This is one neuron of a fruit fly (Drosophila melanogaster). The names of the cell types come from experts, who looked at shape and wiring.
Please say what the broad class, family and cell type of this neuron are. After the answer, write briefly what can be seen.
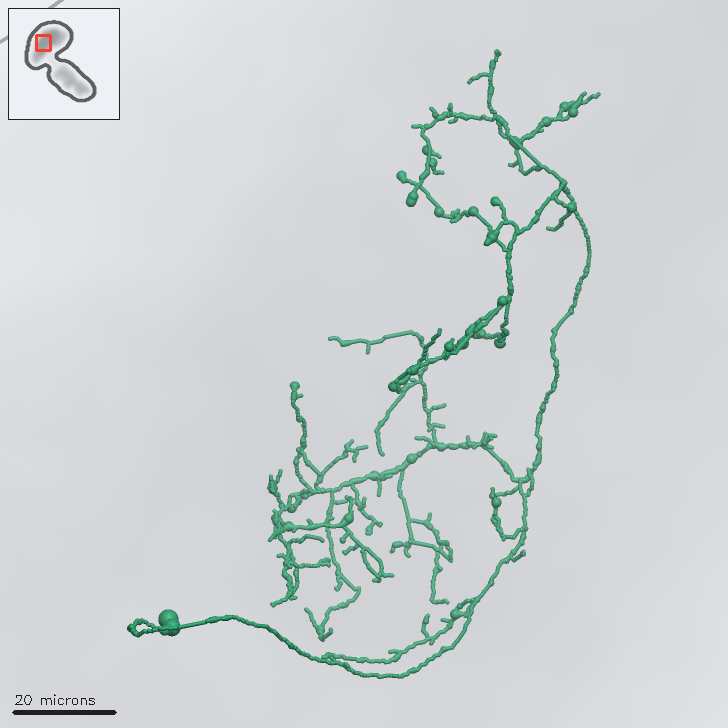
Its broad class is central-brain intrinsic neuron. The family is hemilineage LHa3. Its cell type is CB3274. It lies in the brain. The cell body can be seen at the lower left of the picture. The picture shows dozens of branch ends.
